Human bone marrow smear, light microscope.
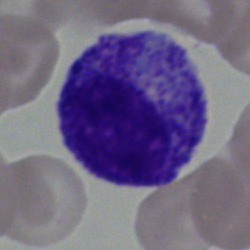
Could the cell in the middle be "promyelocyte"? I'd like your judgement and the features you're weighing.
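Its outline is round with a finely uneven edge. The staining is coarse and speckled, not smooth, and goes with promyelocyte.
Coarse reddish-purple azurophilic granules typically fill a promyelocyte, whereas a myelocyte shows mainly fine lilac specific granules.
No distinct pale rim of cytoplasm is seen around the dark mass, which also suits promyelocyte.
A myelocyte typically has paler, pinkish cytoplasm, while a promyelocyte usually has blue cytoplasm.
No clear vacuoles are visible. The name promyelocyte therefore fits, and myelocyte does not.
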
